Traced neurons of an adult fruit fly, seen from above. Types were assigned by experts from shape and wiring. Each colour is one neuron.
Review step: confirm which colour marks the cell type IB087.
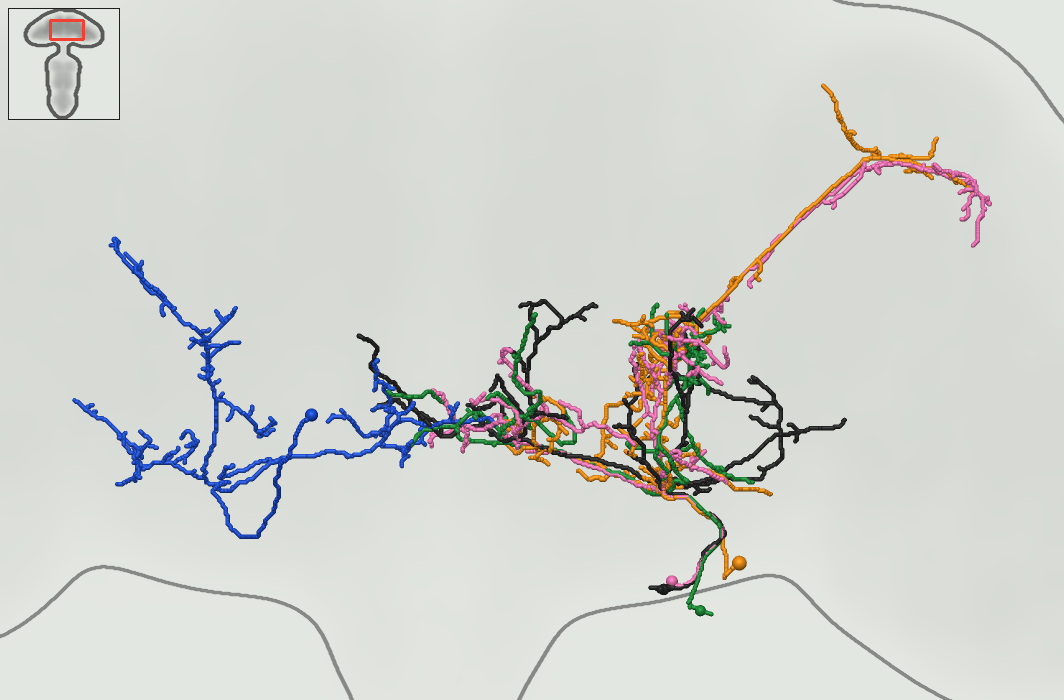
black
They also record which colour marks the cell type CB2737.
green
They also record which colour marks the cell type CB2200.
blue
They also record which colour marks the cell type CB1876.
pink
